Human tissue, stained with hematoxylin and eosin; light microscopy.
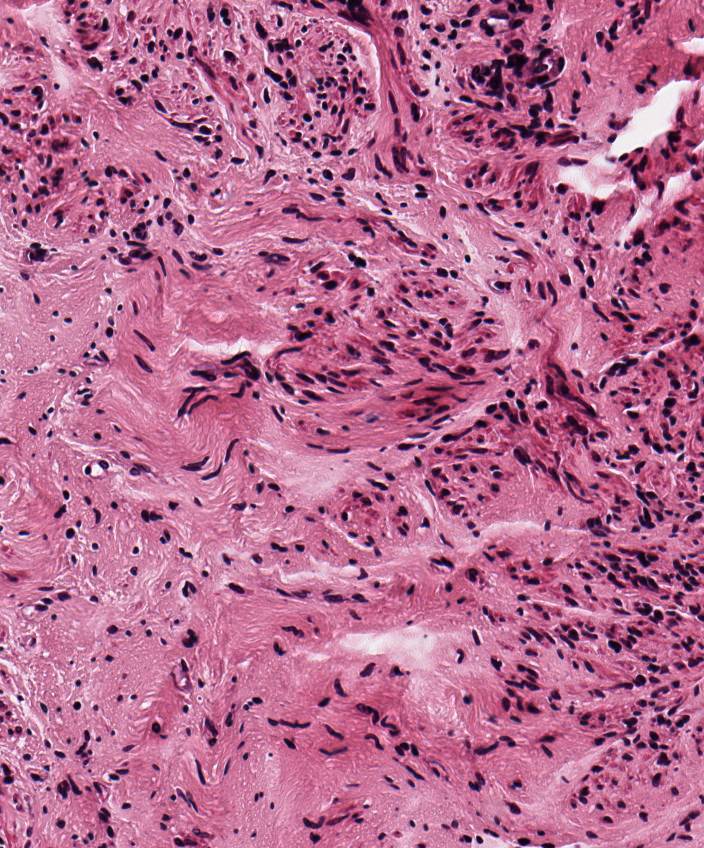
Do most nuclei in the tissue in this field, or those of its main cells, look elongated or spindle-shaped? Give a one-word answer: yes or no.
Yes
